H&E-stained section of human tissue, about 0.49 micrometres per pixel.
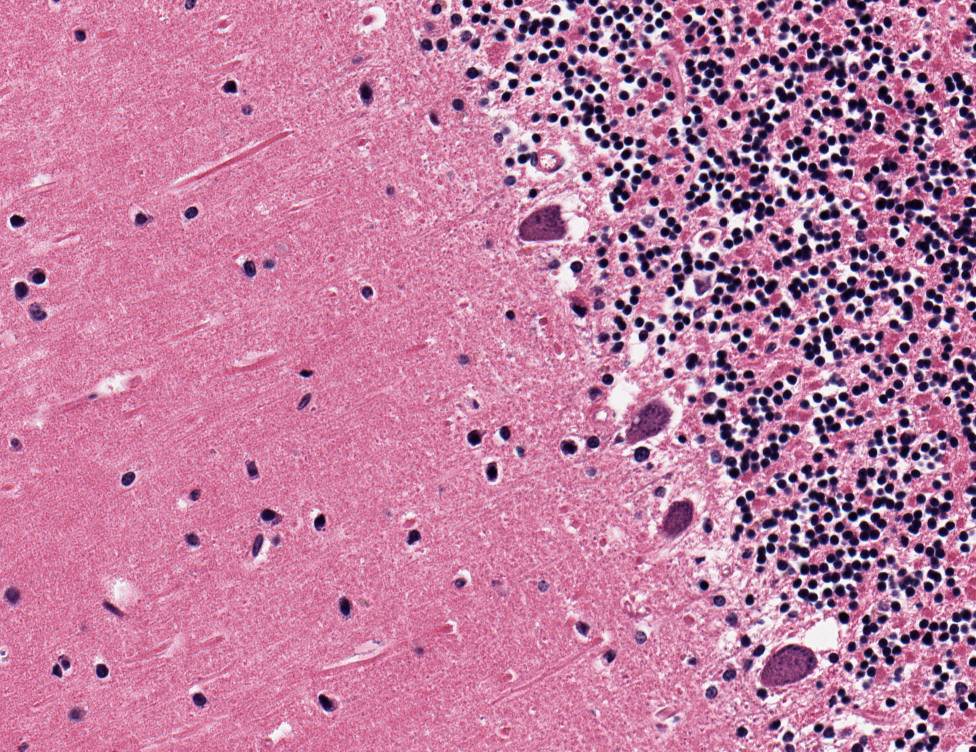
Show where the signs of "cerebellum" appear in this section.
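This section is cerebellum. Taking the layers in turn, the right-hand one consists of crowded granule cells with small, round, very dark nuclei and scarcely any visible cytoplasm. Small irregular pink patches free of cells are scattered between the clusters of granule cell nuclei. The left-hand layer is a finely fibrillary pink neuropil containing only scattered small nuclei.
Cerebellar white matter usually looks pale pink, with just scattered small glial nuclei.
The pink ground and sparse small nuclei of the left-hand layer match that. Finally, thin elongated streaks run obliquely through the left-hand layer, from lower left toward upper right.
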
